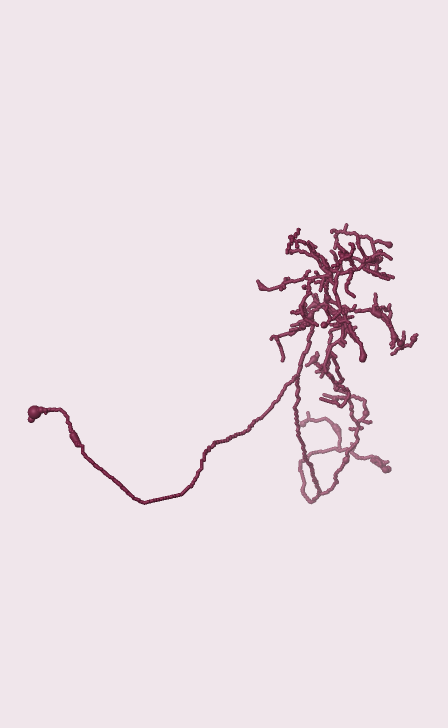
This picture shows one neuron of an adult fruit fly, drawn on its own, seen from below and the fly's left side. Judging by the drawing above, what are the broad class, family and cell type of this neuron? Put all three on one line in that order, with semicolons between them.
central-brain intrinsic neuron; hemilineage LHa1; CB2701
